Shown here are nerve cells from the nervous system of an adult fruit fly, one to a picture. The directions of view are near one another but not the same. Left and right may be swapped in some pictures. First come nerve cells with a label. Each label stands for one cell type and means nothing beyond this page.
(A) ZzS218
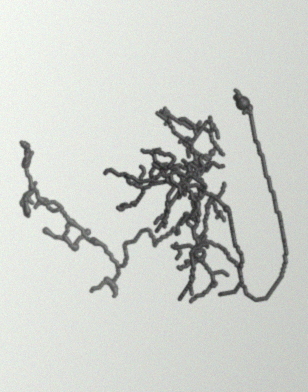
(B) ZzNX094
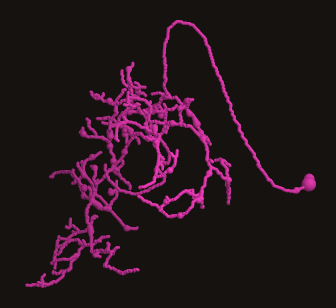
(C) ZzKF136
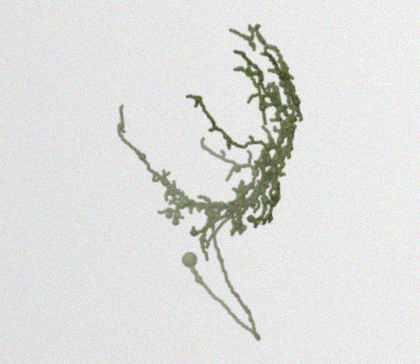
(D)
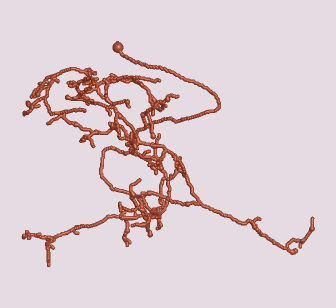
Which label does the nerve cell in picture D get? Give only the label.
ZzNX094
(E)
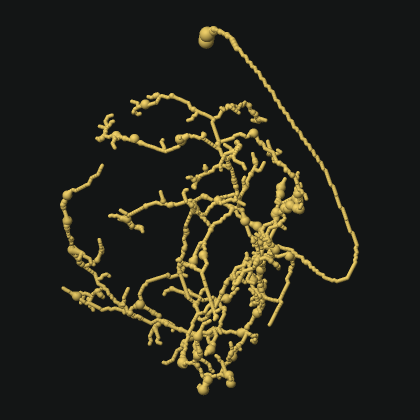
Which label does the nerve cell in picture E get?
ZzNX094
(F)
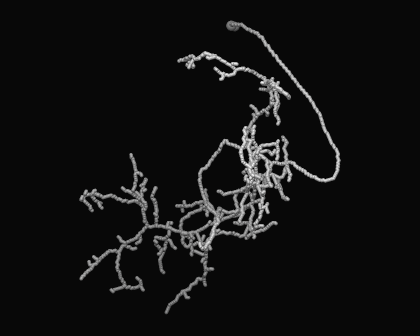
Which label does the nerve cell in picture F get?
ZzNX094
